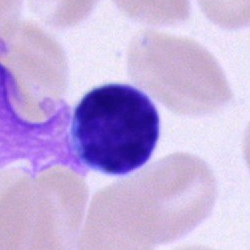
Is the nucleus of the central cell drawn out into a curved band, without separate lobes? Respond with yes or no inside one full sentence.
No, rather than a horseshoe, C, U or S shape, the nucleus is a compact round or oval mass.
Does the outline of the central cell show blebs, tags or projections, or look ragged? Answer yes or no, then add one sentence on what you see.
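No. The cell is round with a smooth edge.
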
